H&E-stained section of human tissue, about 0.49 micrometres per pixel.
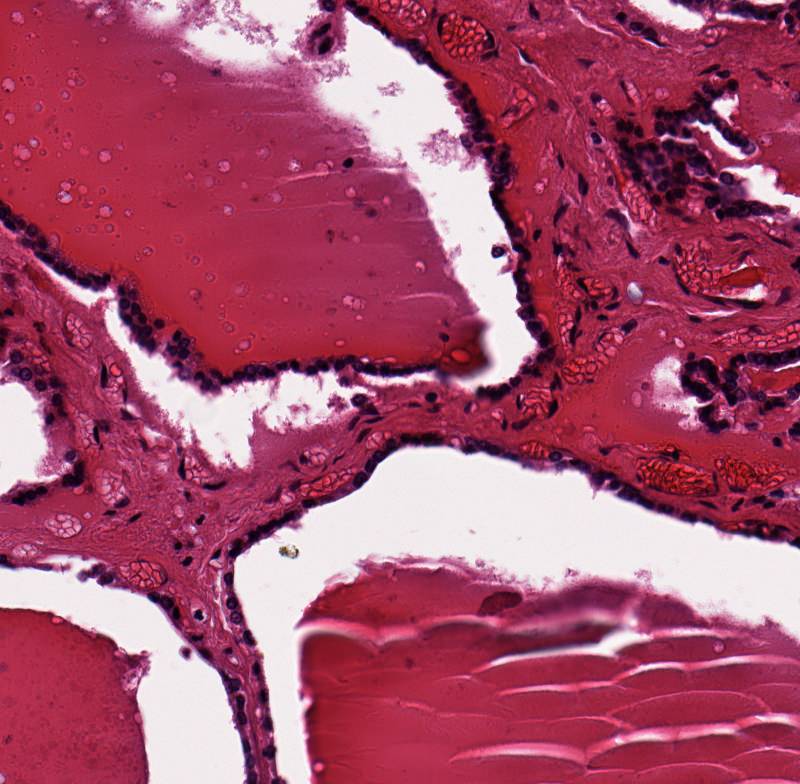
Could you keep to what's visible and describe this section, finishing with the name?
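Large spaces of homogeneous pink material occupy most of the field, divided by narrow stroma bands. Lining them is a single layer of flattened to low cuboidal cells with dark nuclei. The large space at upper left holds many small round clear vacuoles. Right-half stroma contains many small vessels packed with red blood cells. This is thyroid.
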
